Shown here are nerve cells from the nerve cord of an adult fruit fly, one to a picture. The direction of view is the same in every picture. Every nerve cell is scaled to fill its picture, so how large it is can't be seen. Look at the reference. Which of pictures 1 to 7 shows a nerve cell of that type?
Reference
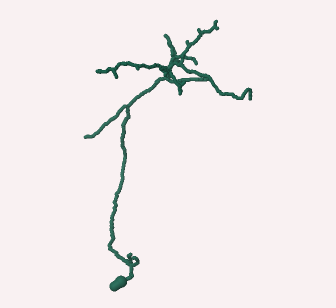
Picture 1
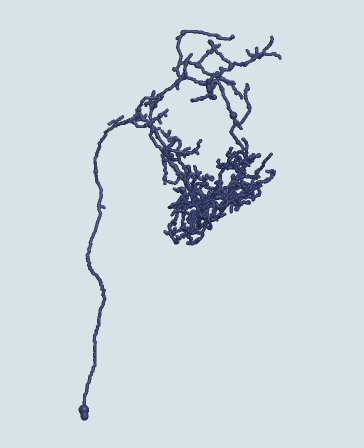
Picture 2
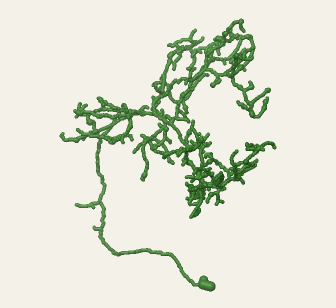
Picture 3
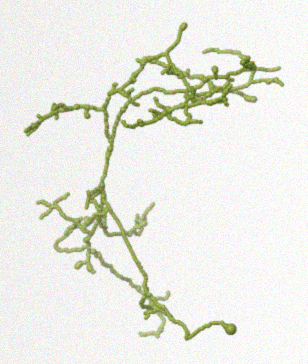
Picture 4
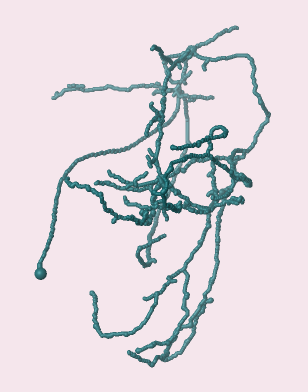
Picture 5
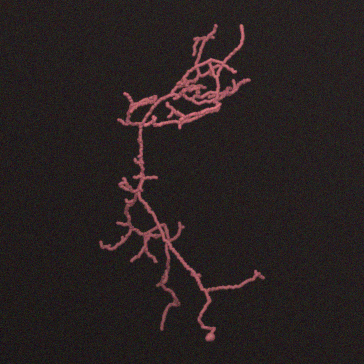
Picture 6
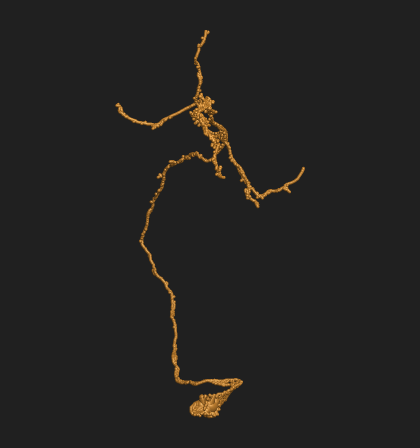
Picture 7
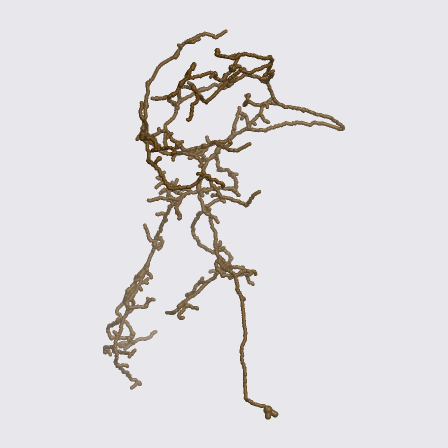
6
